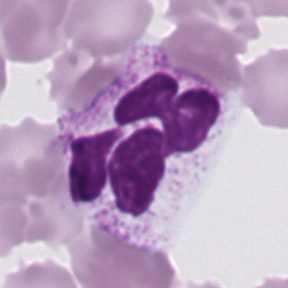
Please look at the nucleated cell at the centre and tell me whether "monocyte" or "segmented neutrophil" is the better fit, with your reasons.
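This is a segmented neutrophil.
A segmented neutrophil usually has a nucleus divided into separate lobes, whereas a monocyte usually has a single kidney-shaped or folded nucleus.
Point one: here the nuclear lobes are not covered or hidden by the granules. Point two: the chromatin is dark purple and densely condensed, and the plentiful cytoplasm is very pale, almost colourless, with no vacuoles.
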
